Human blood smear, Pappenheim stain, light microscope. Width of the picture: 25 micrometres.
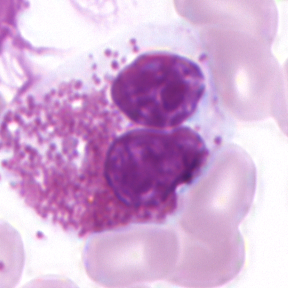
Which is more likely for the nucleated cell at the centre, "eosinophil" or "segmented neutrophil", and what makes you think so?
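This is an eosinophil. First, the granules: the cytoplasm is packed with many coarse, round, reddish-violet granules.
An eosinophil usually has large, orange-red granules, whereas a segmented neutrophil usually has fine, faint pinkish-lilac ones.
The coarseness of these granules matches the eosinophil and sets them apart from the fine neutrophil kind. Next, their placement: most lie to the left of the nucleus, and they do not hide it, and its lobes stand out clearly. Last, the chromatin is dark purple and coarsely clumped.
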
